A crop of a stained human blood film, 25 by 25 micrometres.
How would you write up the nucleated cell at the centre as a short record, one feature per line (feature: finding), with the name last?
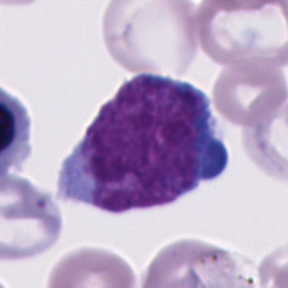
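Size: about 15 by 11 micrometres, as I read it
Nucleus: a single mass, not split into lobes, filling about 80% of the cell's area
Chromatin: purple and finely textured, no large dark clumps that I can see
Cytoplasm: a narrow rim, widest at the lower left
Right edge: a small rounded darker blue bleb protruding
Name: myeloblast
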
